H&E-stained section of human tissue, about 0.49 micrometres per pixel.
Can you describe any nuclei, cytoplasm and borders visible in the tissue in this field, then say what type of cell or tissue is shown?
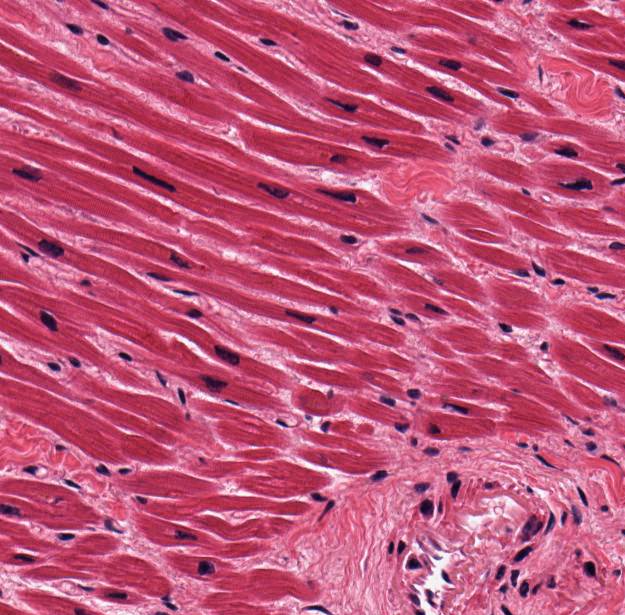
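Long muscle fibres run roughly parallel, obliquely across most of the field. I notice they branch and join neighbours. Between them run thin loose connective tissue strands with small dark spindle-shaped nuclei. I see no fat cells among them. This is atrial appendage of the heart.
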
